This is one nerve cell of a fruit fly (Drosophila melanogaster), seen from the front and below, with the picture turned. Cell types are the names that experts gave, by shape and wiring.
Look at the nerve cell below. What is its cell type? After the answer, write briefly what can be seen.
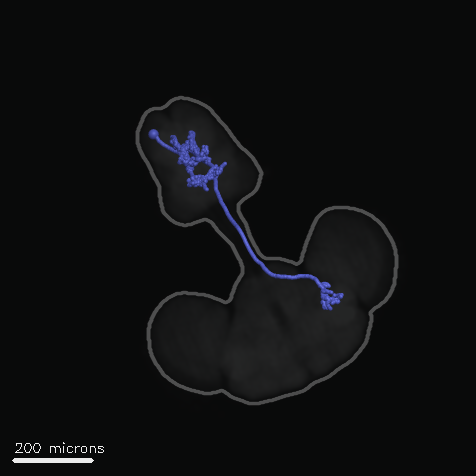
It is of cell type AN08B028. This is an ascending neuron. From left to right in the picture it spans about 500 microns. As drawn here it is about as wide as it is tall.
